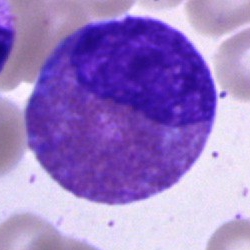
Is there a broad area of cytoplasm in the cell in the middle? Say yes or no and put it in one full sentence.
Yes, the cell has plenty of cytoplasm around its nucleus.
